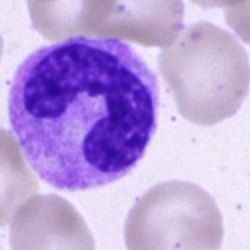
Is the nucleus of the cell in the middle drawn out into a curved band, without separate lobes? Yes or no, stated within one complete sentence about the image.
Yes, the nucleus takes a horseshoe, C, U or S shape without separate lobes.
